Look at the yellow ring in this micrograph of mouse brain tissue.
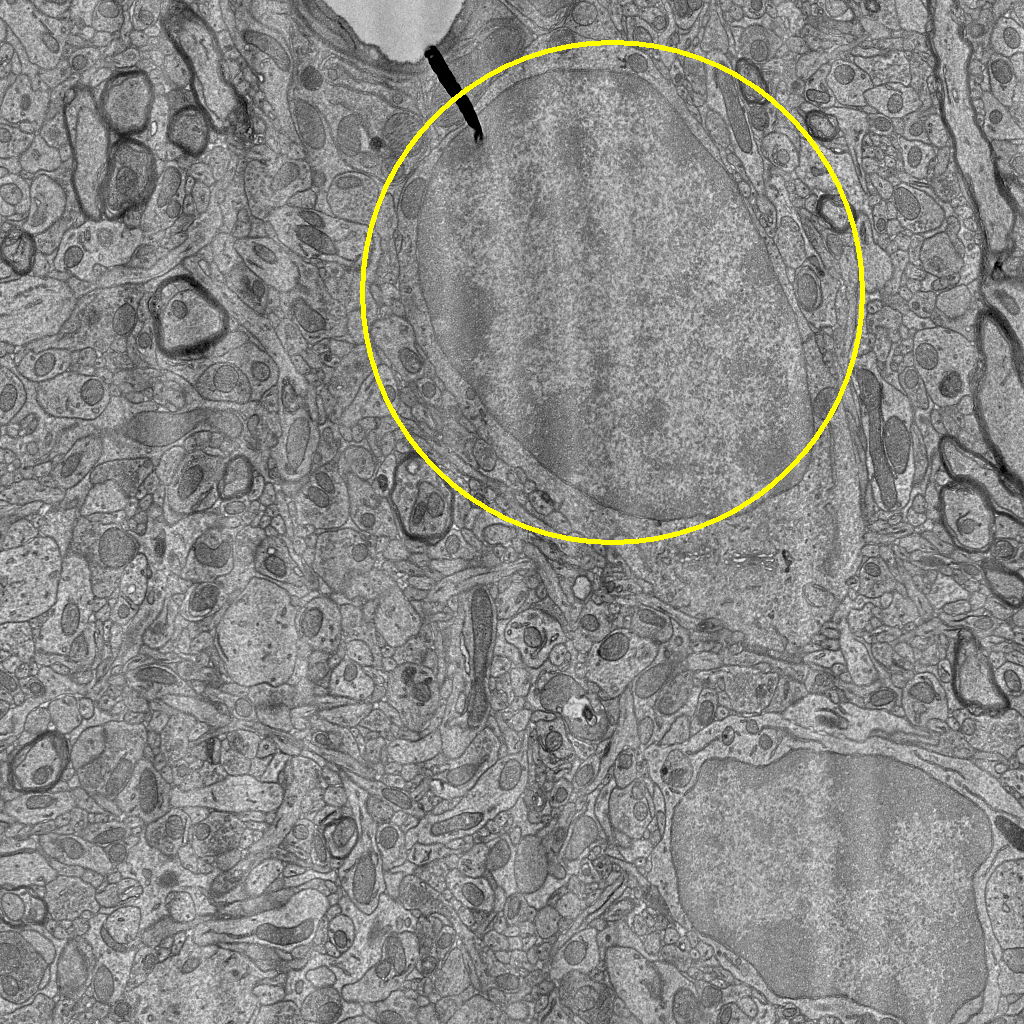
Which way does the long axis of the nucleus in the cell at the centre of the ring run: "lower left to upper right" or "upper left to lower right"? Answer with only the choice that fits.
Upper left to lower right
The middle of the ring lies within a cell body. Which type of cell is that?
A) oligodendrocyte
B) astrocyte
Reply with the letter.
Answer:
A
